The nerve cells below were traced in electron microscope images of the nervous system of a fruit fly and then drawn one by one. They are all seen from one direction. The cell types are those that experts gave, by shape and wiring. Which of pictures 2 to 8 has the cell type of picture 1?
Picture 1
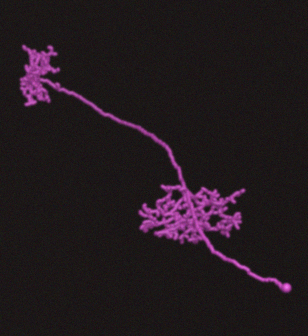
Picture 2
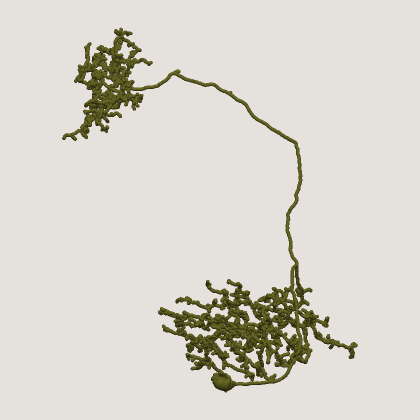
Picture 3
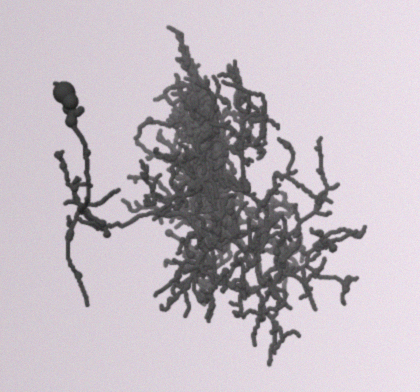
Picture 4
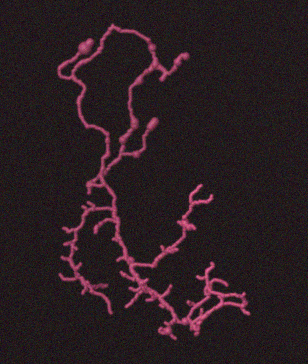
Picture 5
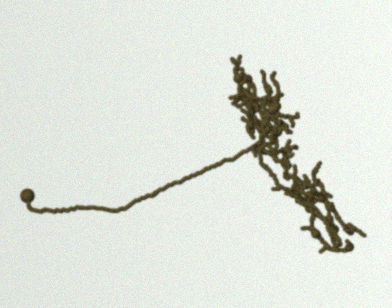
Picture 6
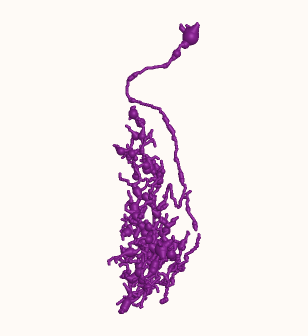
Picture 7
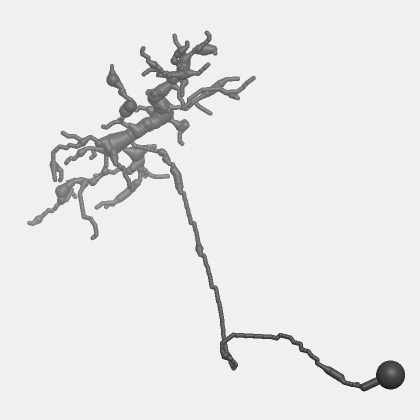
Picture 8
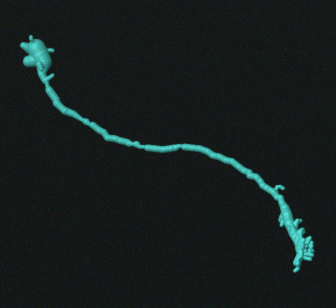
Picture 2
